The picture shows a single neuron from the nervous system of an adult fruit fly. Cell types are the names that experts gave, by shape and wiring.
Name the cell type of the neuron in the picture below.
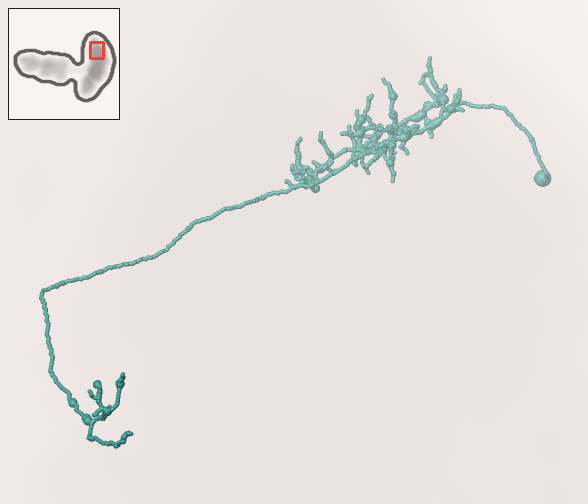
Tm5c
